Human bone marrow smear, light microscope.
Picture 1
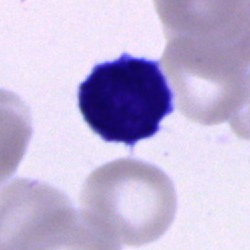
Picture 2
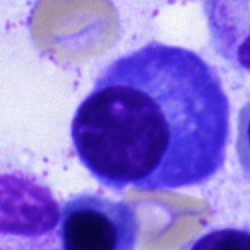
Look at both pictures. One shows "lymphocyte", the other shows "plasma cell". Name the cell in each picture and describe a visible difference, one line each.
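Picture 1: lymphocyte. The dark-staining body fills almost the whole cell, with no distinct rim of paler cytoplasm.
Picture 2: plasma cell. The cytoplasm is abundant, filling more of the cell than the nucleus does.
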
